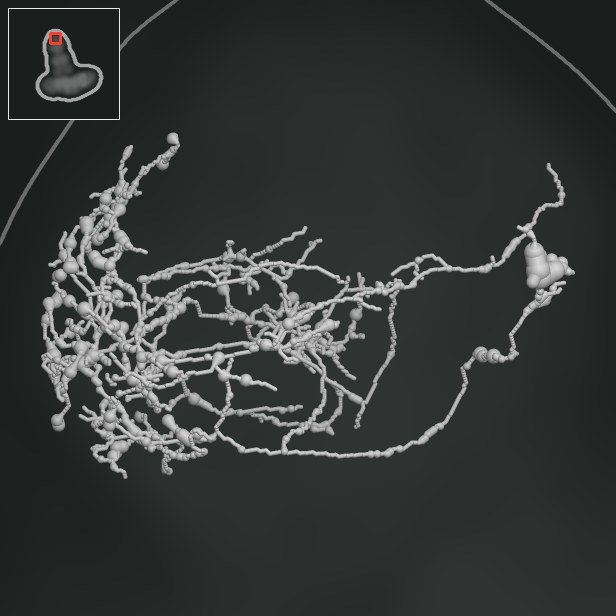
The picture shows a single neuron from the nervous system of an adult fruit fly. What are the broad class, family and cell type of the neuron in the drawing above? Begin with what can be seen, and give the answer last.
The cell body is on the right of the picture. In this view it is wider than it is tall. It is a nerve-cord intrinsic neuron. Its family is hemilineage 14A. The cell type is IN14A020.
